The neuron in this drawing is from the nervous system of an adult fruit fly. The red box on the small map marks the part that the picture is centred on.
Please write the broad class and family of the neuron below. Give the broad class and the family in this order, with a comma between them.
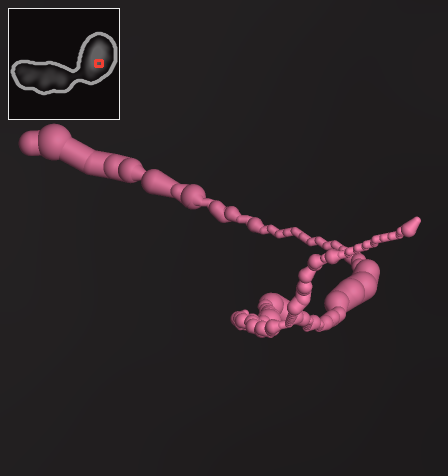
photoreceptor or other optic-lobe sensory neuron, class visual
